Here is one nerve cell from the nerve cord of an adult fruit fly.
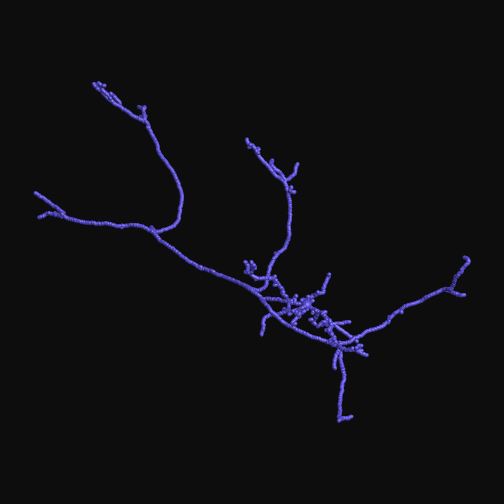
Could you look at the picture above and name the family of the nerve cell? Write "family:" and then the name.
family: hemilineage 06B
